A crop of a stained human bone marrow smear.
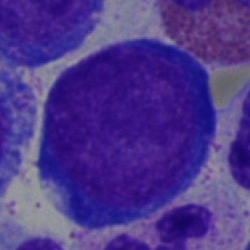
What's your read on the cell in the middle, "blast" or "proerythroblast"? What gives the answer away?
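That one's a proerythroblast. The outline is roughly round with a smooth edge, and the chromatin is finely stippled and evenly spread, with no coarse clumps. Around the nucleus runs a thin deep-blue rim of cytoplasm, widest at the lower left.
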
